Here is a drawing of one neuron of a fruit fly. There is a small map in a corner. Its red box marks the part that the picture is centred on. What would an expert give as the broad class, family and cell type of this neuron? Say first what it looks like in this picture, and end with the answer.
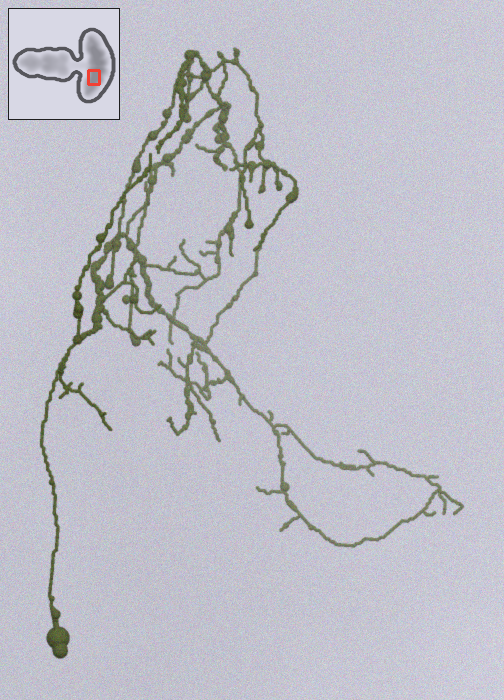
It lies in the brain. Its cell body lies at the lower left of the picture. The picture shows dozens of branch ends. It is a central-brain intrinsic neuron. The family is hemilineage LHp2. The cell type is CB3308.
